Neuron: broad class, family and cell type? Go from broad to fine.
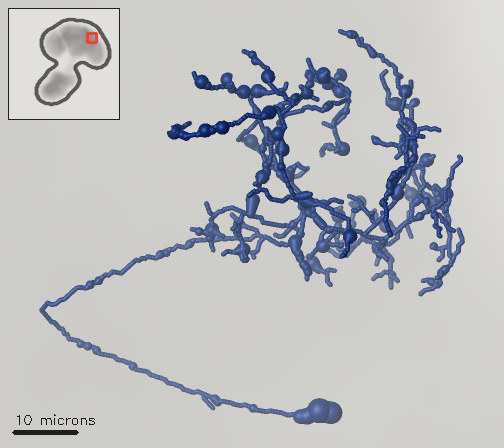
central-brain intrinsic neuron; hemilineage LHp1; CB1247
